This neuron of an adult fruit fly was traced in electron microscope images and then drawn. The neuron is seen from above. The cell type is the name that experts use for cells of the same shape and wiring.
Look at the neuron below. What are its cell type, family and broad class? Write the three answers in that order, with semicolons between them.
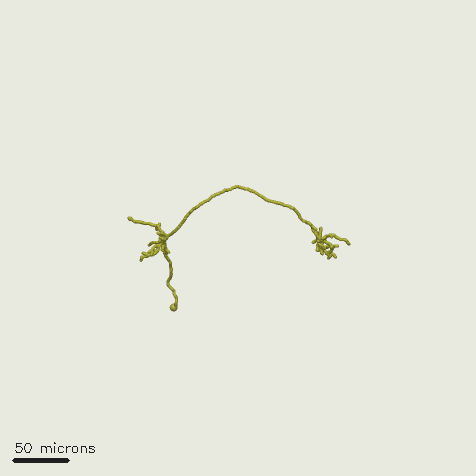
SIP080; hemilineage DM6_dorso_lateral; central-brain intrinsic neuron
